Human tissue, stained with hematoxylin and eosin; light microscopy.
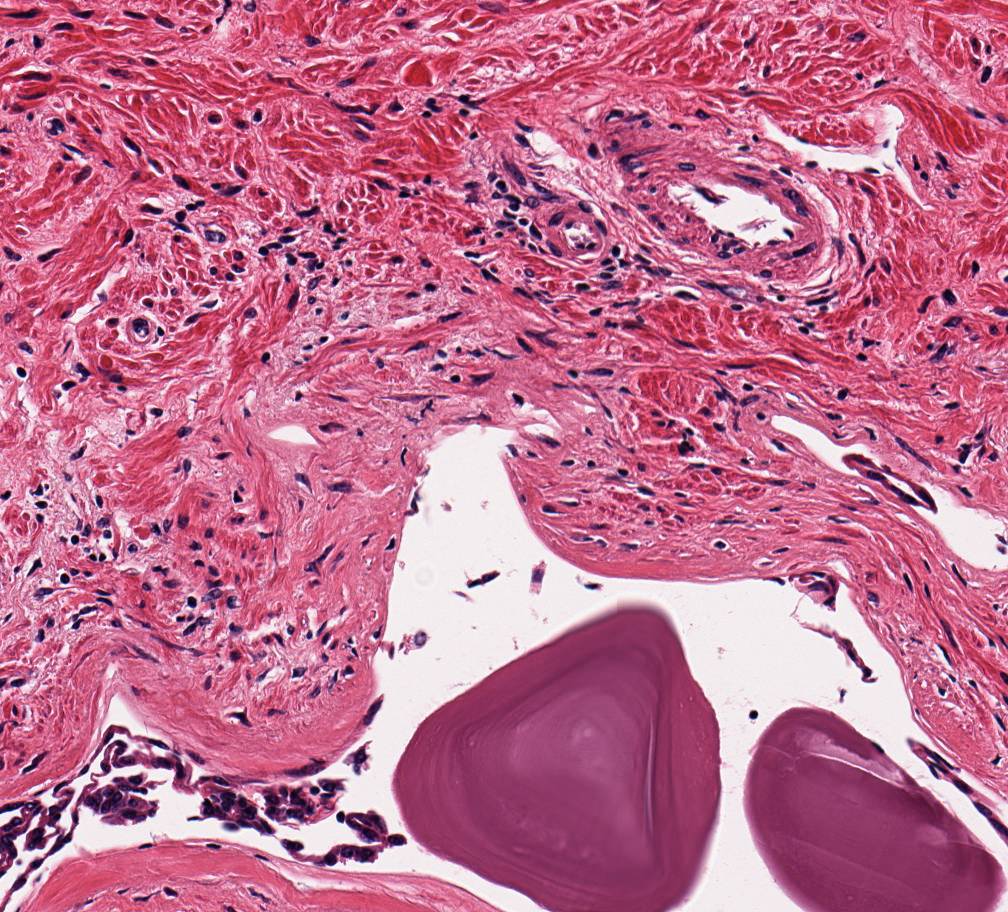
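Prostate, haematoxylin and eosin: two dense concretions lie in the open space at the bottom of the field. They stain dark purplish-magenta, darker, I note, than the surrounding stroma. The larger one, on the left, is roughly triangular, and I can make out faint concentric layering in it. Up at the upper right, a vessel with a thick, concentrically layered wall has an open lumen.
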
